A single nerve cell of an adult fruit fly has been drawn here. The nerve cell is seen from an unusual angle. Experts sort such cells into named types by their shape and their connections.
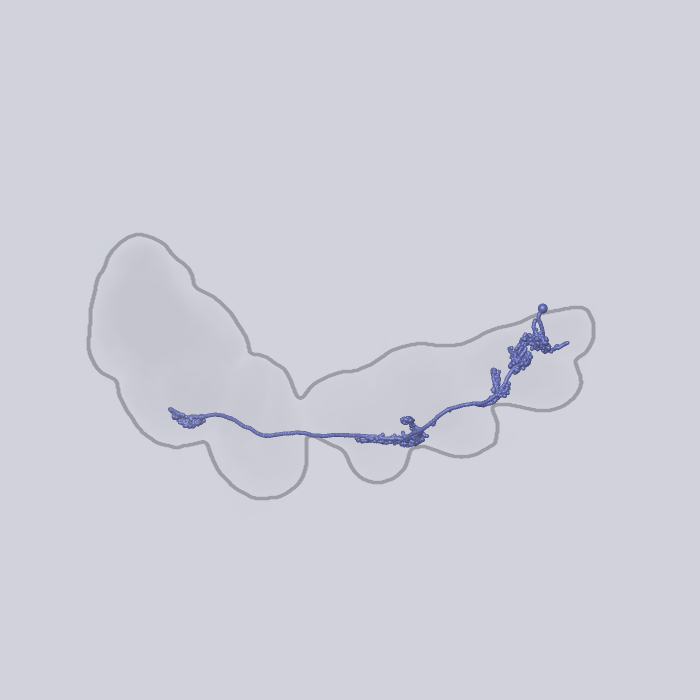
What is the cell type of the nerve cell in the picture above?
AN05B053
